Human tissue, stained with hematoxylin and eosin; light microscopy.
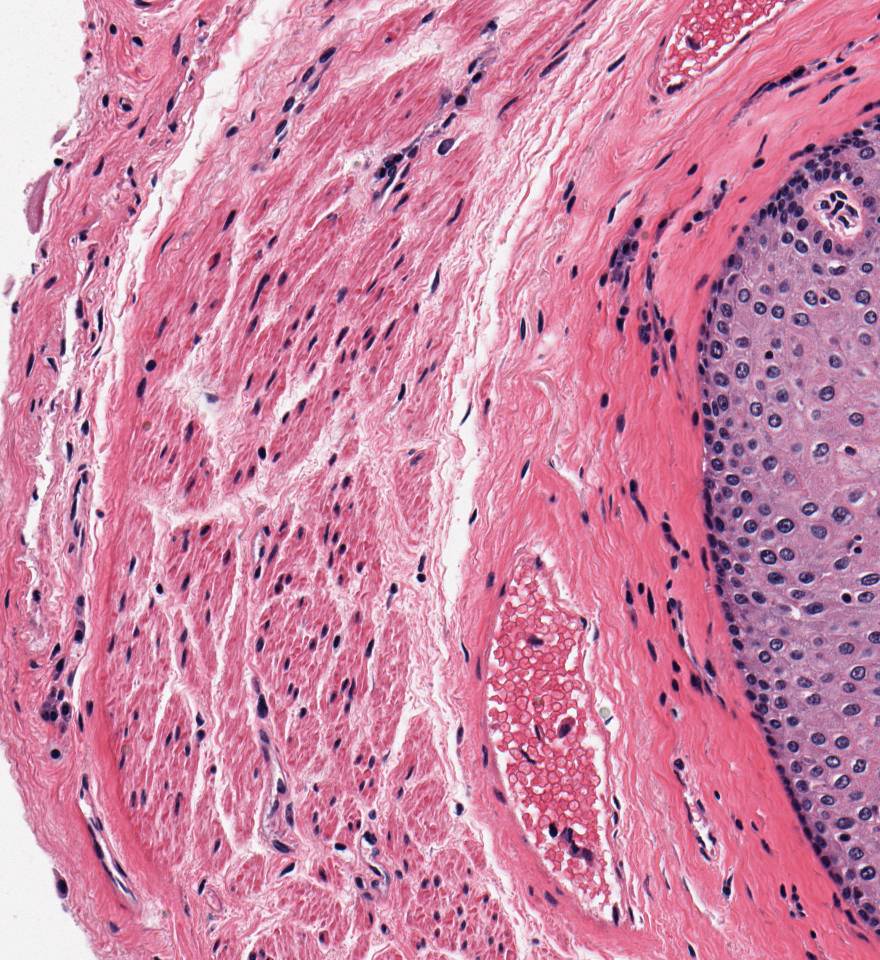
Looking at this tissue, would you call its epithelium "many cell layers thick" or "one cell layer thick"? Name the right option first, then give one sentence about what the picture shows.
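Many cell layers thick. The epithelium is many cell layers thick, with a curved basal border facing the connective tissue.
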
